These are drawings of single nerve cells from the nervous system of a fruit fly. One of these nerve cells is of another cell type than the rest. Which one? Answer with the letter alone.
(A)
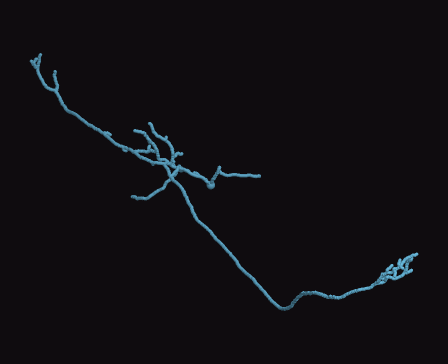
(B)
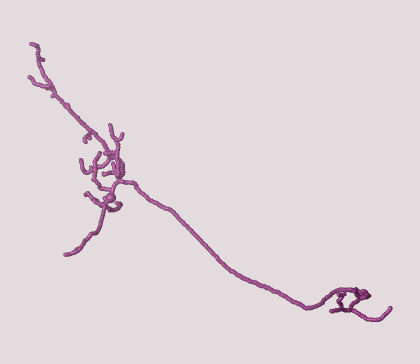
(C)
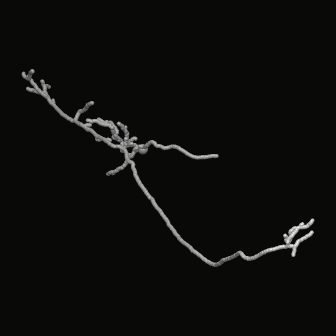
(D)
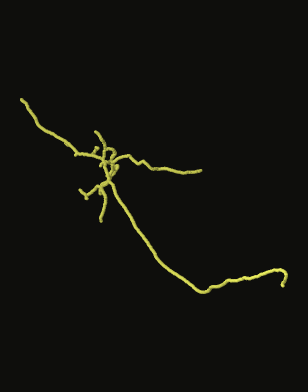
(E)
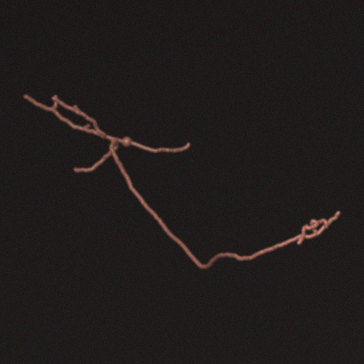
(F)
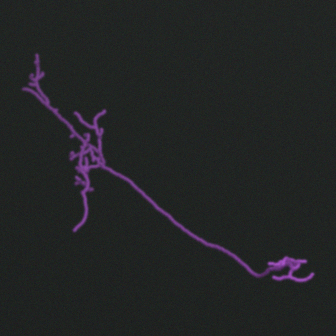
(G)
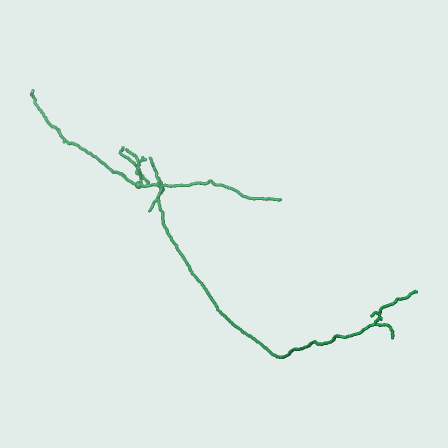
E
